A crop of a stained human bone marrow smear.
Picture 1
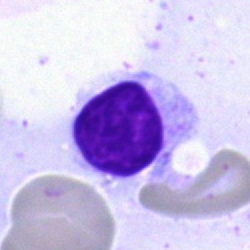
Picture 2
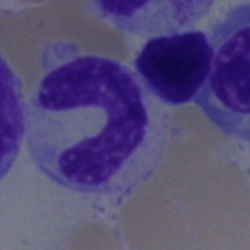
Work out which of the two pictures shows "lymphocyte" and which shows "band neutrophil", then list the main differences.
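Answer: picture 1 is a lymphocyte and picture 2 is a band neutrophil. The nucleus differs most: in the lymphocyte it fills most of the cell, whereas in the band neutrophil it is bent into a C shape that opens to the left.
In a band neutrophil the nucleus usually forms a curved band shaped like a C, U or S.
The chromatin of the band neutrophil is dark purple and clumped, with small paler spots.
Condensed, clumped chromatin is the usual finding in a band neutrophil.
The cytoplasm also differs: the lymphocyte has a pale greyish-blue rim, wider on the right, with a faint, slightly irregular outer edge, while the band neutrophil has plentiful pale greyish-lilac cytoplasm within a roughly round outline.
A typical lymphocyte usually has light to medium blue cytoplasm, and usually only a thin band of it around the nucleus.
No distinct granules are seen in the lymphocyte's cytoplasm, and neither nucleus shows nucleoli.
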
